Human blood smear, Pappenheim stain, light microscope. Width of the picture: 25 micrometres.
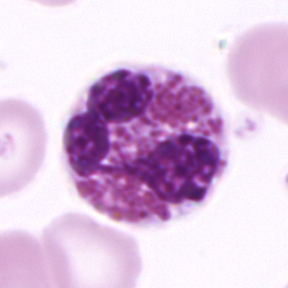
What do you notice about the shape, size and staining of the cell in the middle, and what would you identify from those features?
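The cell measures about 14 micrometres across. Its nucleus is divided into several separate lobes rather than forming one mass, and these lobes lie along the left and right sides of the cell. The chromatin is dark purple and coarsely clumped. Coarse reddish-pink granules pack the cytoplasm. It is an eosinophil.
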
